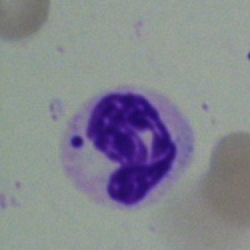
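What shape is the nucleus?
A thick curved band folded back on itself, its chromatin dark purple and coarsely clumped.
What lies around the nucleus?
A moderate rim of pale pink-lilac cytoplasm, with a small round dark purple dot in it to the left of the nucleus.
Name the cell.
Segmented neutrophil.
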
